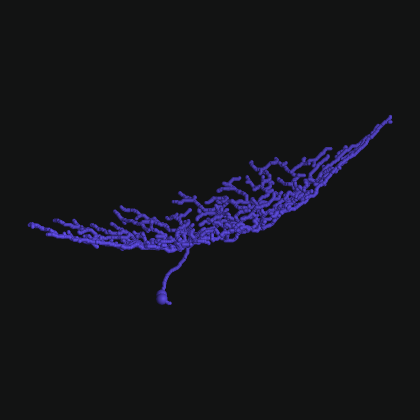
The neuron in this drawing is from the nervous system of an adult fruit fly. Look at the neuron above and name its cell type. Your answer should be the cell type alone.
Dm18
